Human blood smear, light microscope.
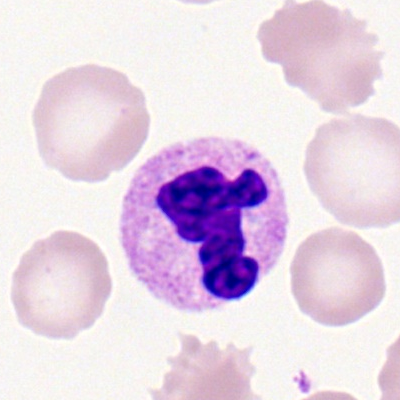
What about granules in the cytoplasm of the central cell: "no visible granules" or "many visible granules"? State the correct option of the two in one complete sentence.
In the cytoplasm of this cell, many granules are visible.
